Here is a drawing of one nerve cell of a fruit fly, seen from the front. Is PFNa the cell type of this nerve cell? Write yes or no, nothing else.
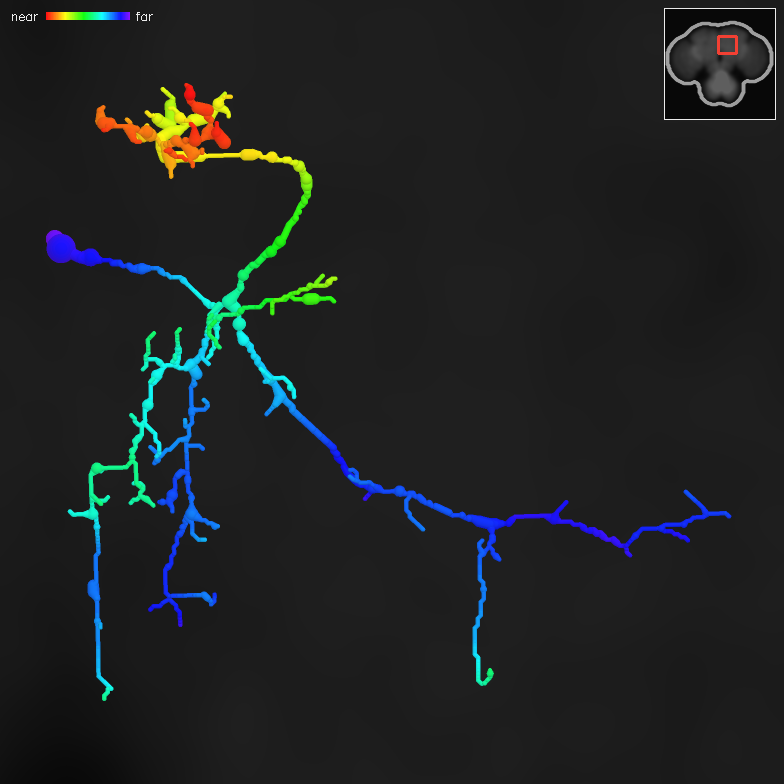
no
